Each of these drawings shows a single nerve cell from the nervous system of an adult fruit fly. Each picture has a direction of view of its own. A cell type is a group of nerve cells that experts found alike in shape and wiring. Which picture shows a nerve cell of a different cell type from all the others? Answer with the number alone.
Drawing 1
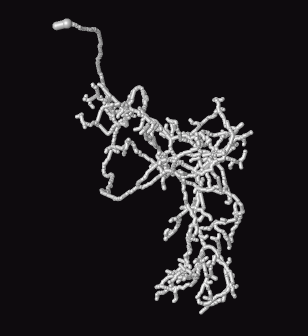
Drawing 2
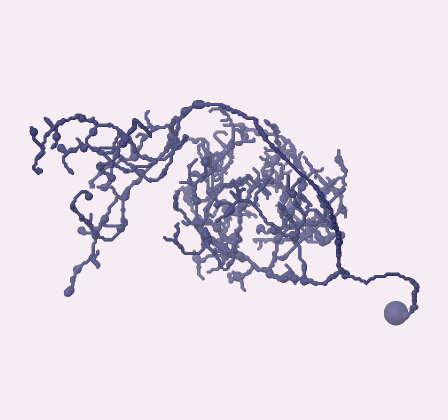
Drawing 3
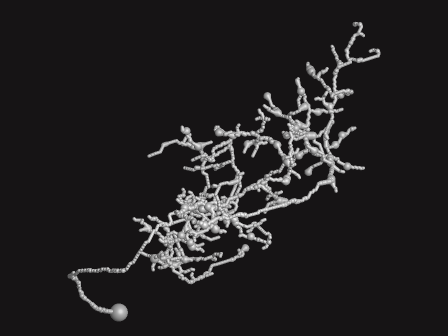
1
